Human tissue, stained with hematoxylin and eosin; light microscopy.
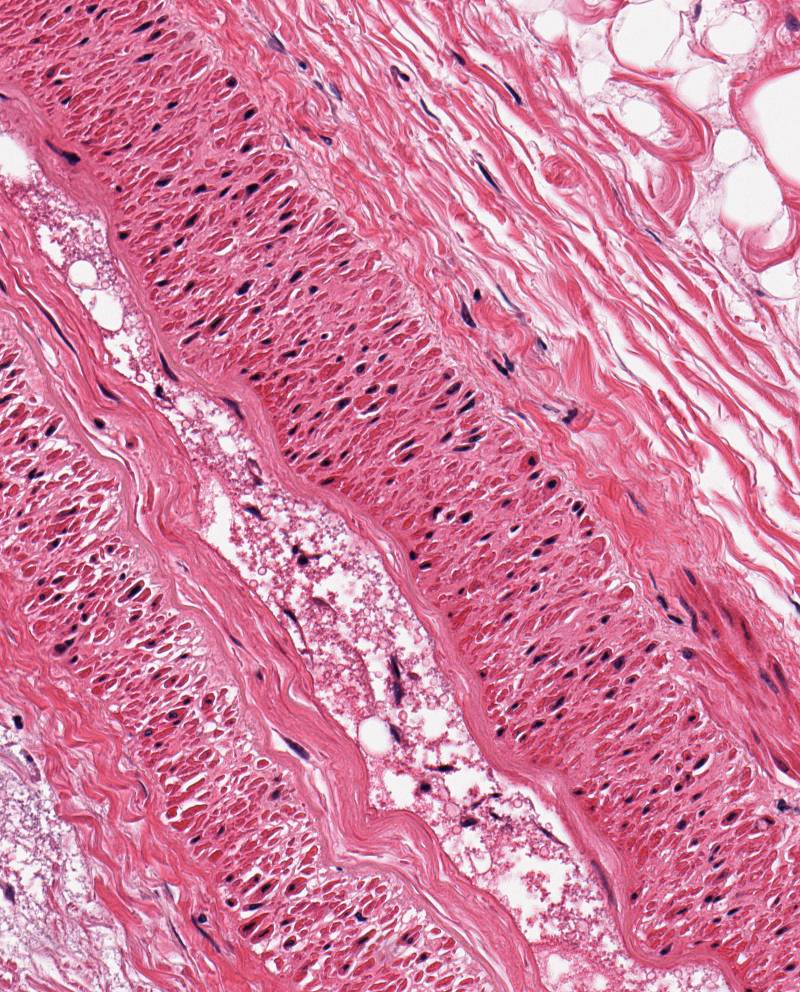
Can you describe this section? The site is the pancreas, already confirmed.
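Layout: two broad bands of smooth muscle cross the field diagonally, upper left to lower right. Plane of section: within the bands, cells are cut mostly across or obliquely, as rounded to oval pink profiles. Nuclei: small, dark, oval, scattered fairly evenly through bright pink cytoplasm. Fat cells with empty rounded spaces sit in the top right corner.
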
